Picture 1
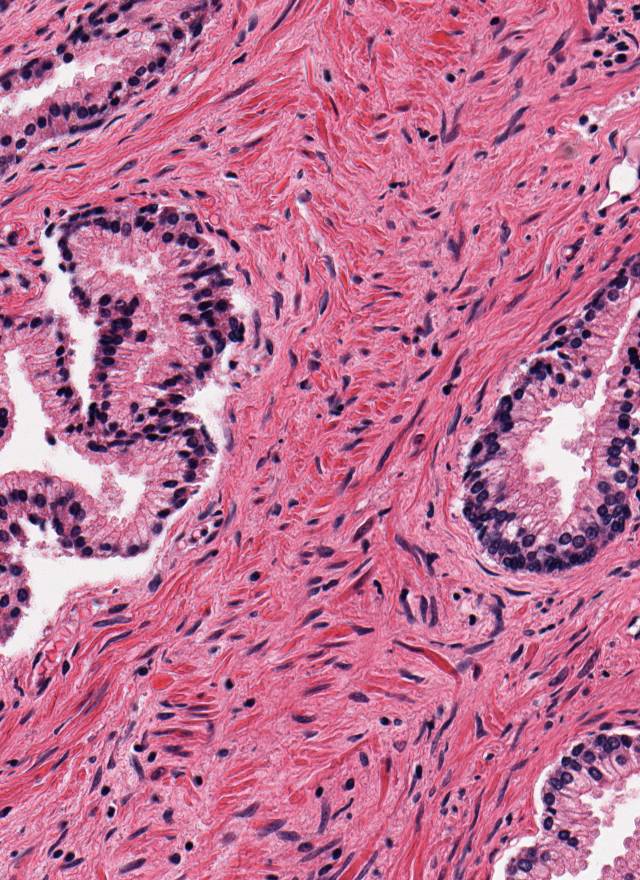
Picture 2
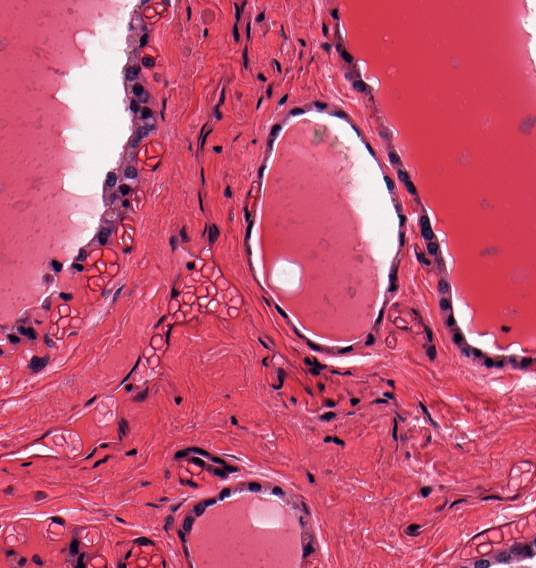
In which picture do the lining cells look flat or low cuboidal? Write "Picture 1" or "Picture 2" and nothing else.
Picture 2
